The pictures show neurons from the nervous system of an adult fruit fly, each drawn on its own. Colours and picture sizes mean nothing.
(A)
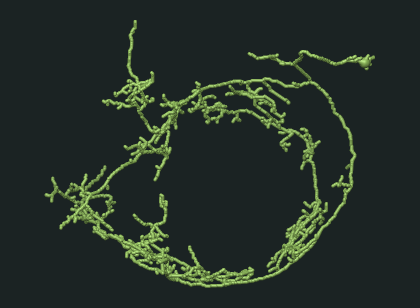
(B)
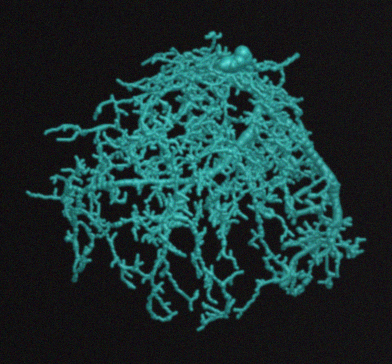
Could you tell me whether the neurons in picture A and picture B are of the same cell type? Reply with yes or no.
no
